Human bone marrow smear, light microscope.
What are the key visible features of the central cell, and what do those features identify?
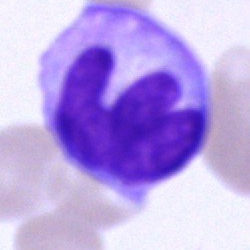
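Going feature by feature, the outline comes first, and it is roughly round. Next, the nucleus fills the lower part of the cell, leaving most of the cytoplasm above it. Its chromatin is dark purple and condensed. The cytoplasm is pale lilac. The cell is a monocyte.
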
